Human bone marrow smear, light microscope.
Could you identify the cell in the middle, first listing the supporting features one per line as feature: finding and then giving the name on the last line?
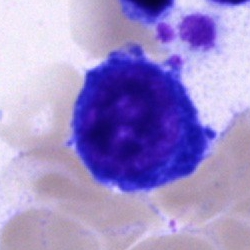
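Surface: small blunt bumps on the upper and right edges
Cytoplasm colour: a deep blue
Cytoplasm amount: only a thin rim around the nucleus
Nucleus: paler purple spots near its centre
Name: proerythroblast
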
